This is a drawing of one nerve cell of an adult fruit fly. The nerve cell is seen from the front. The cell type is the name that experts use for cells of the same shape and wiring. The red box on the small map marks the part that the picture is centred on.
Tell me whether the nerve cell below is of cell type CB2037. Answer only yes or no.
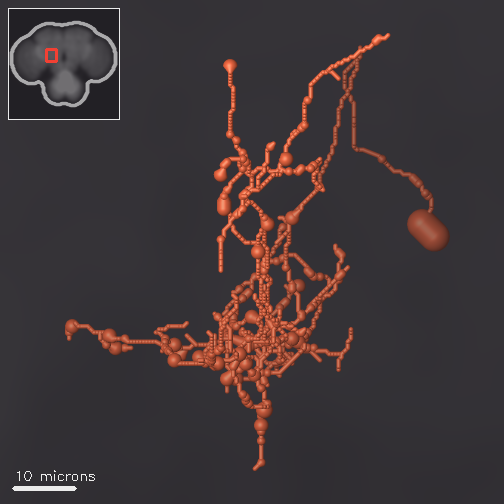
no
